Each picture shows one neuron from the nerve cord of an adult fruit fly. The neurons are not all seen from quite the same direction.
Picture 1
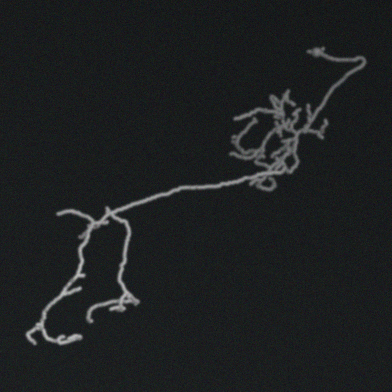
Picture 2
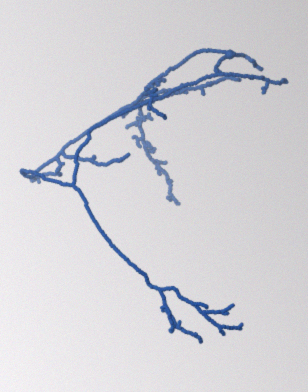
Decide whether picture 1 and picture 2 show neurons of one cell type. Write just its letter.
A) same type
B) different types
B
